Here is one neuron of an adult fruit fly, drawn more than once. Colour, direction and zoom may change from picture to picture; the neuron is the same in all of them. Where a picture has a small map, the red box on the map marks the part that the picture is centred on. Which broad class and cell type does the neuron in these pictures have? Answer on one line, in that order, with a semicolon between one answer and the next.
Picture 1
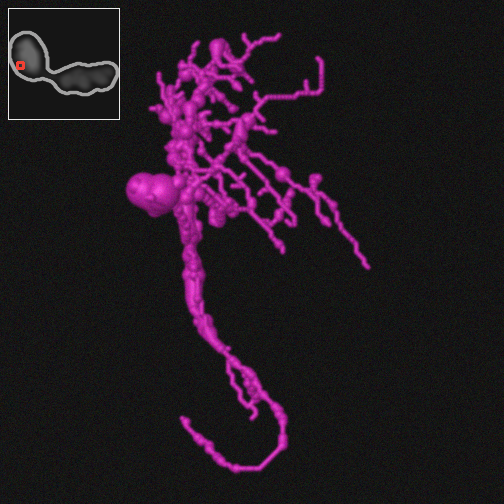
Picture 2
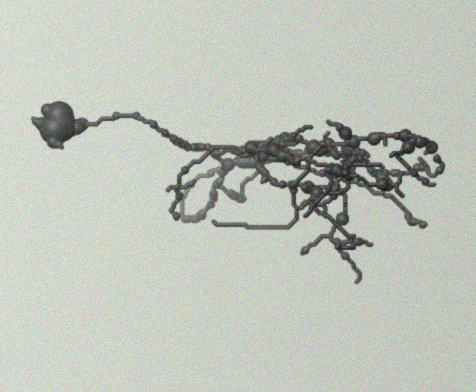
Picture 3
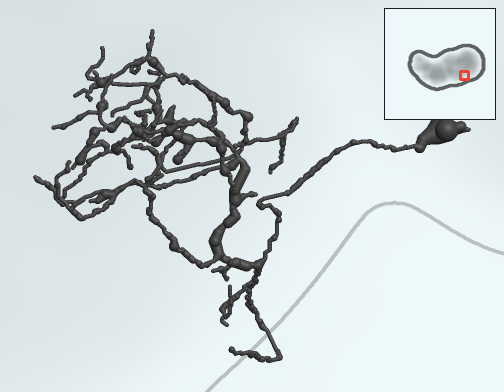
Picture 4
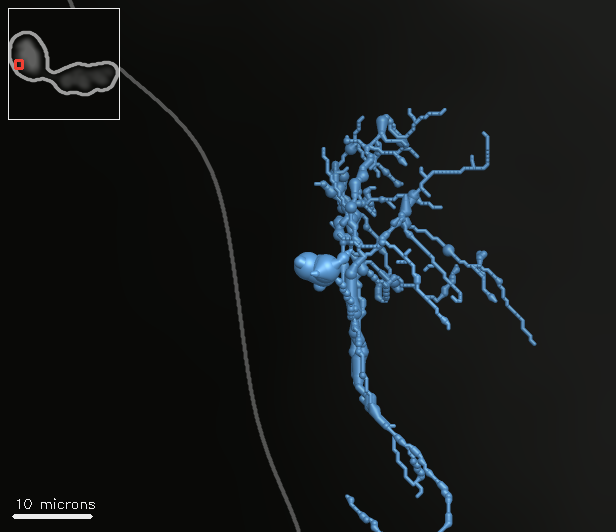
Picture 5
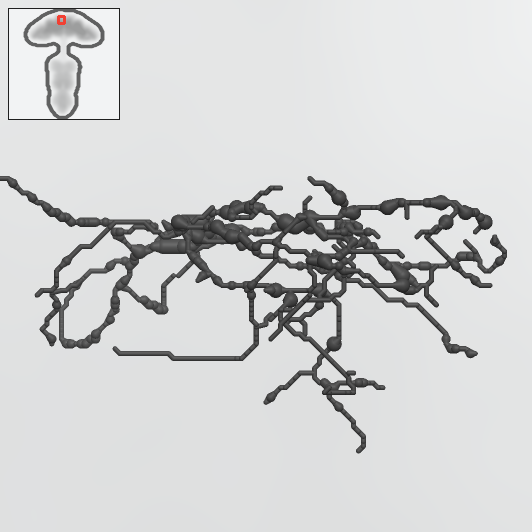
motor neuron of the brain; MNx05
